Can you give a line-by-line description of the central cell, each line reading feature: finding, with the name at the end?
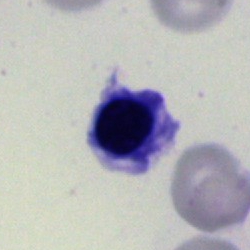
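Outline: irregular, with ragged, scalloped edges rather than a smooth circle
Nucleus: toward the left of the cell
Cytoplasm: broader band on the right; stains blue-violet
Projection: small and pale, from the top edge
Name: erythroblast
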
